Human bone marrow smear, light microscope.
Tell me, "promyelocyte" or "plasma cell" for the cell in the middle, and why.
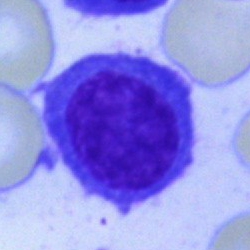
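This is a plasma cell. First check: the chromatin is dark purple and patchy, with darker clumps among lighter areas.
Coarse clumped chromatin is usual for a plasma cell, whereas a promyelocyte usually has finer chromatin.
Beyond that, the cytoplasm is deep blue, its rim around the nucleus wider on the left than on the right.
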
